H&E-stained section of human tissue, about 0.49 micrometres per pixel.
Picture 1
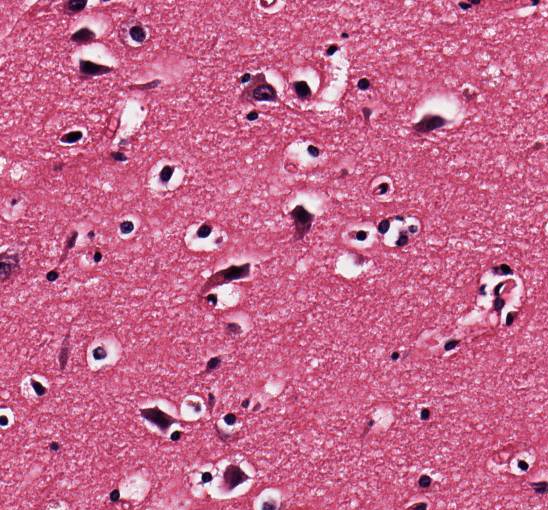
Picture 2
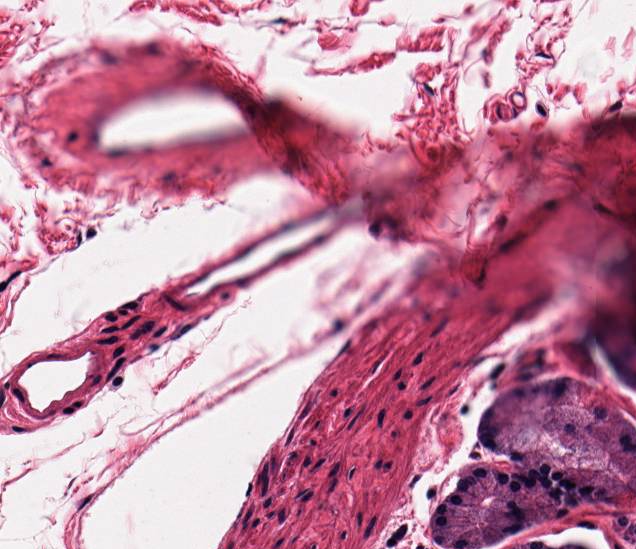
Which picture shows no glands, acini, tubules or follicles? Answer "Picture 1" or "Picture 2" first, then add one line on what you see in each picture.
Picture 1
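In picture 1: No epithelium, glands or other organised units are present anywhere in the field.
In picture 2: Glandular units at the lower right corner have cells with pale purple cytoplasm and small dark nuclei at their bases.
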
